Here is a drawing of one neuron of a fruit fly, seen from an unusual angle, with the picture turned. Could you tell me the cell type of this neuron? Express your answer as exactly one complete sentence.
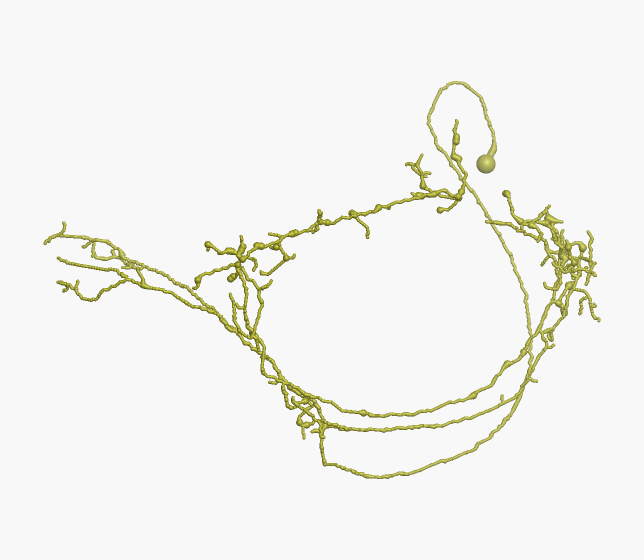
The neuron here falls under cell type SLP082.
